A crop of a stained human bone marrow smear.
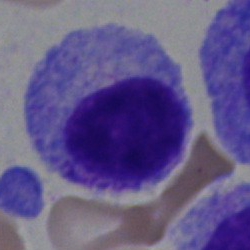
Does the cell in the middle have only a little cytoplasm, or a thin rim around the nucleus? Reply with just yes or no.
No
